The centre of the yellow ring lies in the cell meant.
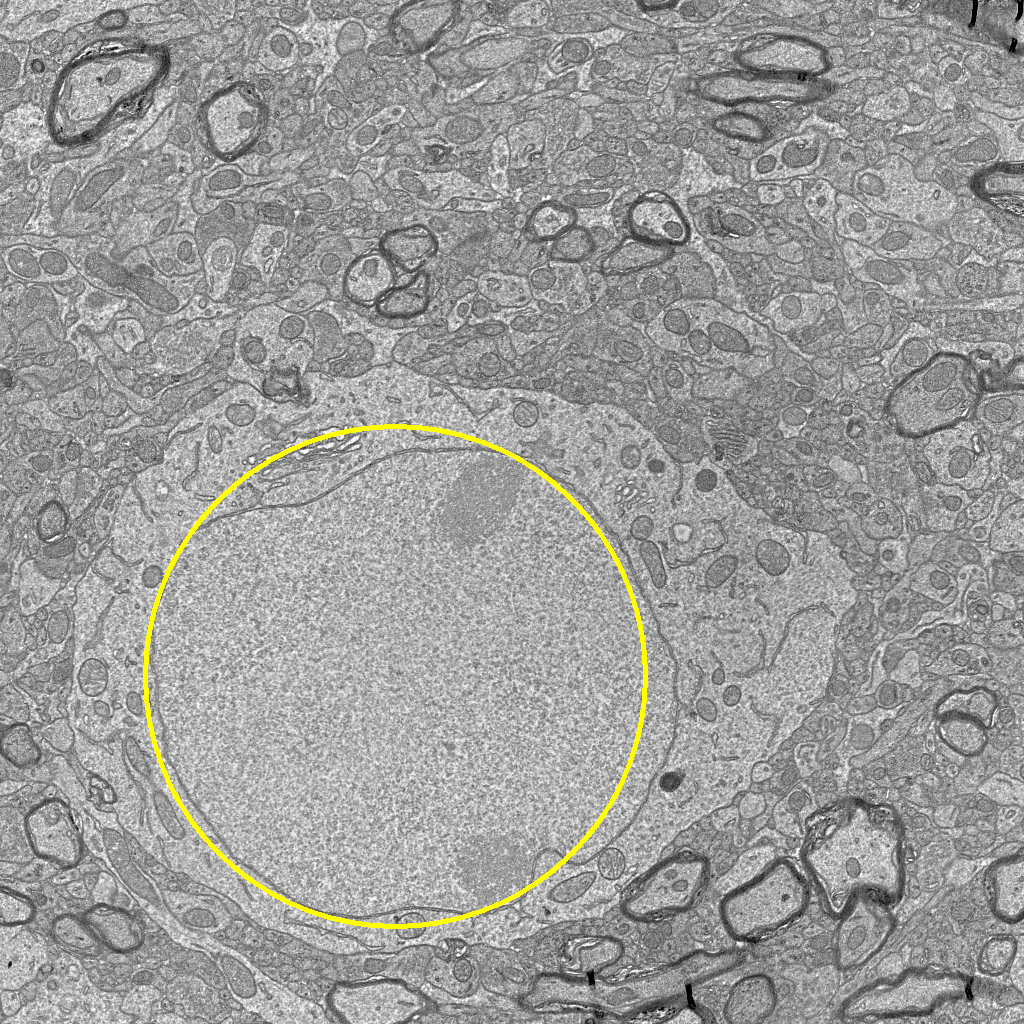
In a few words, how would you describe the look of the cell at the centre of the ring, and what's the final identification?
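The round nucleus appears whole in the section and nearly fills the ring. Its envelope runs smoothly, with no deep infoldings. Chromatin is pale and evenly dispersed; no dense clumps line the envelope. Against the upper left of the nucleus sits a small cluster of flattened membranes with pale vesicles. This cell is an excitatory neuron.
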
